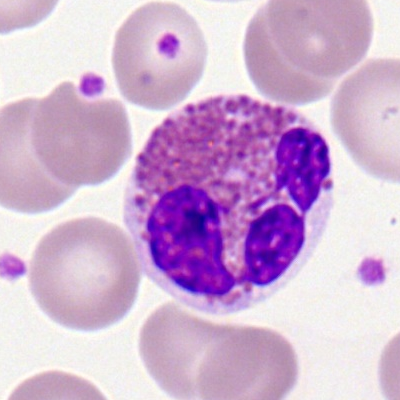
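Eosinophil: you'll notice the nucleus falls into three separate lobes, lying along the lower and right parts of the cell. Coarse, round granules pack the cytoplasm, and they're crowded most densely in the upper half.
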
